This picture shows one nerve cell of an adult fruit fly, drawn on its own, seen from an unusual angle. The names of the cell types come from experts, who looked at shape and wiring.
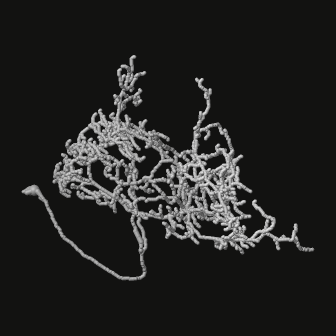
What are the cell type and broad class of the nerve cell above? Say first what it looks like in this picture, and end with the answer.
Its cell body lies on the left of the picture. The picture shows dozens of branch ends. It is of cell type PRW062. Its broad class is central-brain intrinsic neuron.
